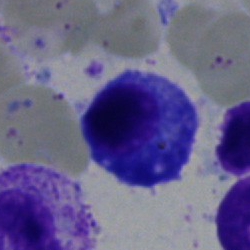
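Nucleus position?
Off-centre, toward upper left.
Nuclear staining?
Dense dark purple throughout.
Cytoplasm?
No distinct granules; a few small pale spots, lower right.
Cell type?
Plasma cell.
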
